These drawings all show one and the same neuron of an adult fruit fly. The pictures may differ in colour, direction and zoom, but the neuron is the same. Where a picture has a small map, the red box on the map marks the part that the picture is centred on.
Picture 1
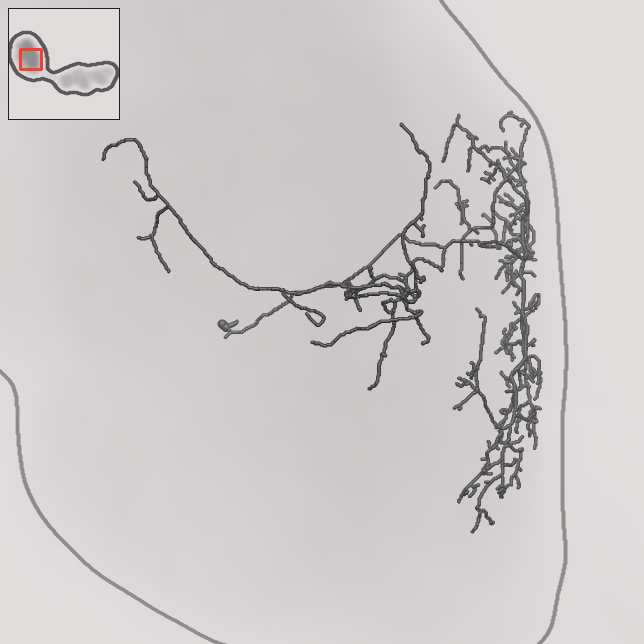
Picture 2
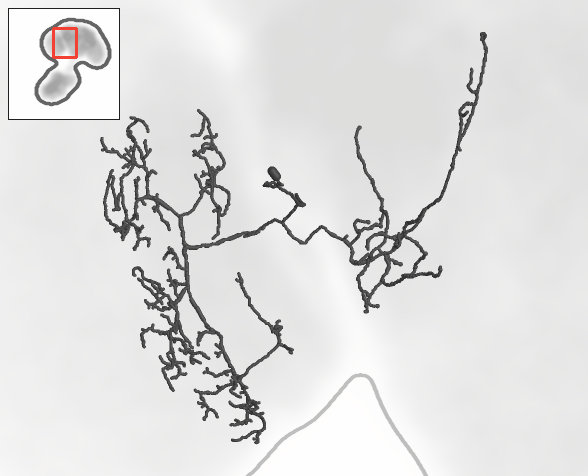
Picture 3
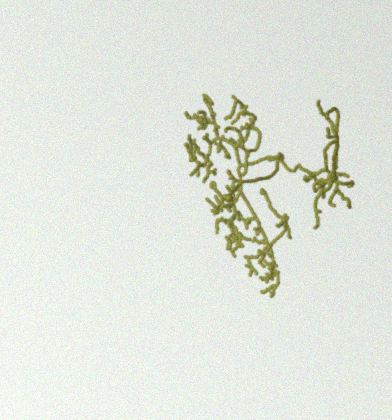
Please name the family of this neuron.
LPT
